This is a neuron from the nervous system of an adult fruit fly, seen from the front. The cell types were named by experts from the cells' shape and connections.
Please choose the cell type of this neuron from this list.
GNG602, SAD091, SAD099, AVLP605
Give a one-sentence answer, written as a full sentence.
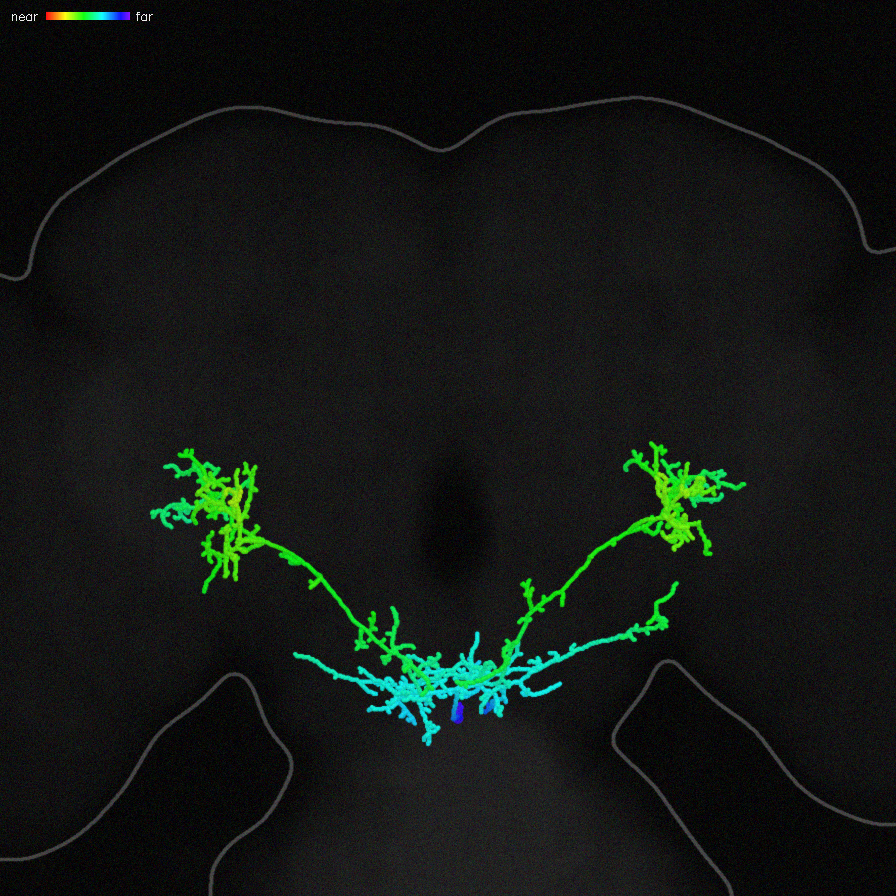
What this neuron is, by cell type, is AVLP605.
